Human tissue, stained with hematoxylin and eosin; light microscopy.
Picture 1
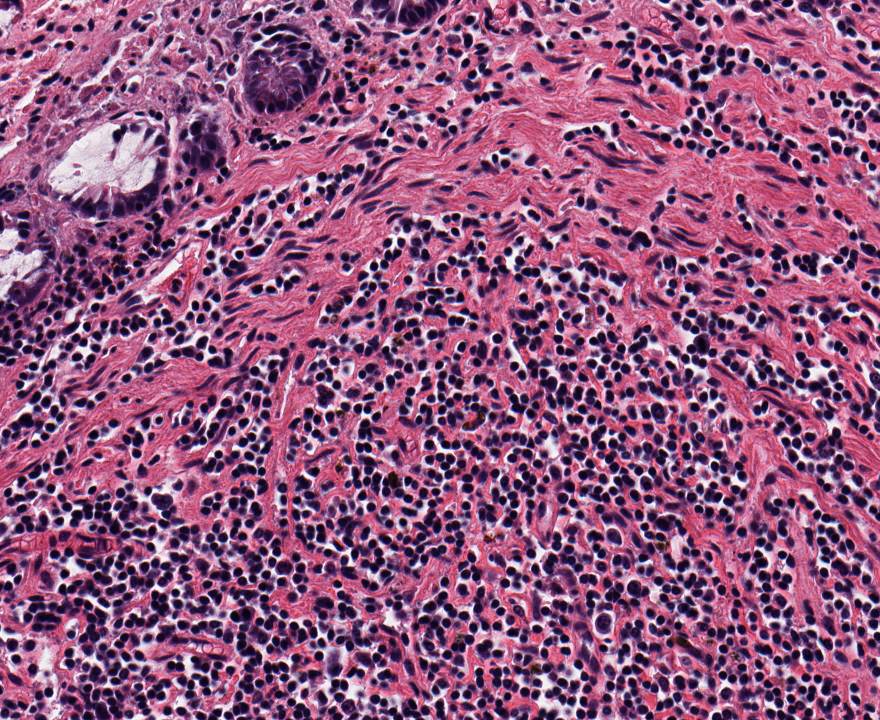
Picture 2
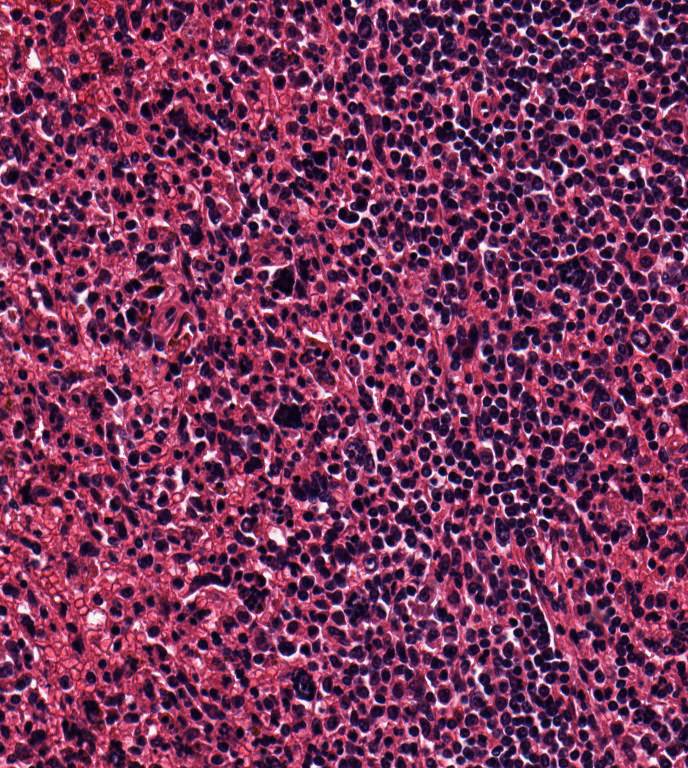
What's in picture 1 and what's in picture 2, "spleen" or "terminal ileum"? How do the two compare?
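The first section is terminal ileum, and the second is spleen. In the terminal ileum, notice how small round lymphocyte-like cells fill the lower two thirds as a dense sheet, while wavy pink collagen bundles with spindle-shaped nuclei cross the upper half. A few glands sit at the upper left edge. The spleen is a solid sheet of cells, with no epithelium, glands or organised units. Its right half, mostly small lymphocytes with round dark nuclei, is denser than the pinker left.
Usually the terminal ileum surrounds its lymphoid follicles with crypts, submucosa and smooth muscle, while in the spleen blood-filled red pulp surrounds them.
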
